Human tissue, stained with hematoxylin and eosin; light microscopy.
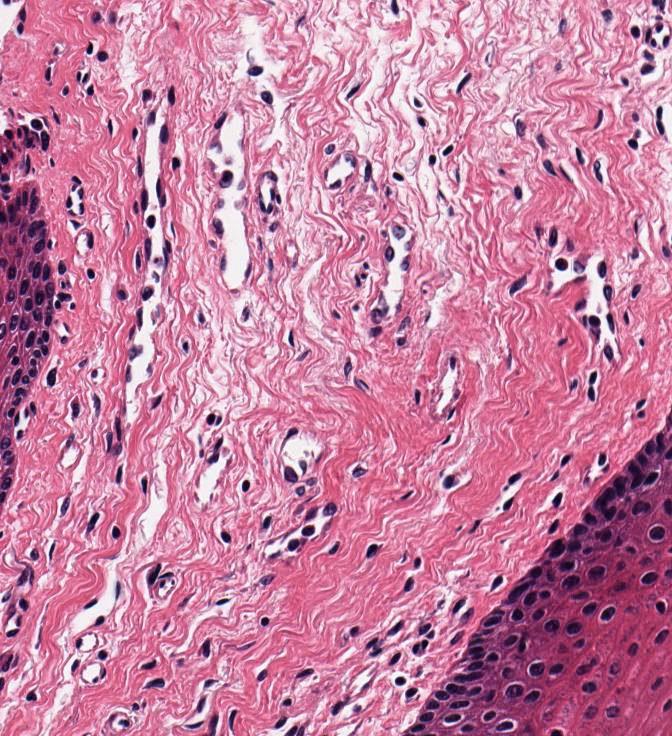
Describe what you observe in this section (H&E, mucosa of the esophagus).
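In the lower right corner, many of the epithelial cells show a clear halo around the nucleus. Following the stroma, I see it is built of wavy eosinophilic collagen fibres, with spindle-shaped fibroblast nuclei lying sparsely among them. I find no glands and no fat cells in that stroma.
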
